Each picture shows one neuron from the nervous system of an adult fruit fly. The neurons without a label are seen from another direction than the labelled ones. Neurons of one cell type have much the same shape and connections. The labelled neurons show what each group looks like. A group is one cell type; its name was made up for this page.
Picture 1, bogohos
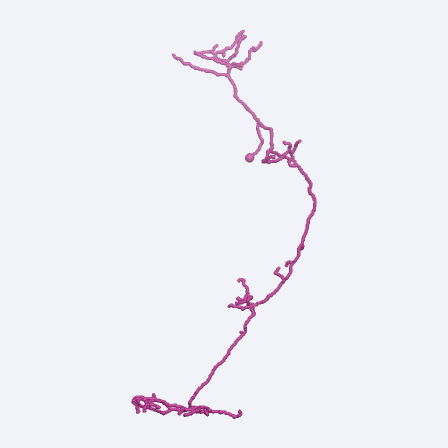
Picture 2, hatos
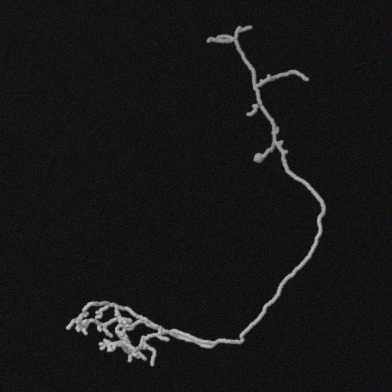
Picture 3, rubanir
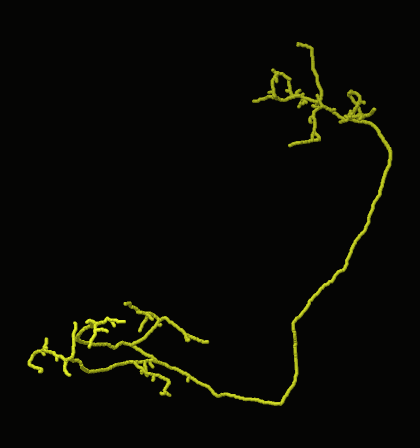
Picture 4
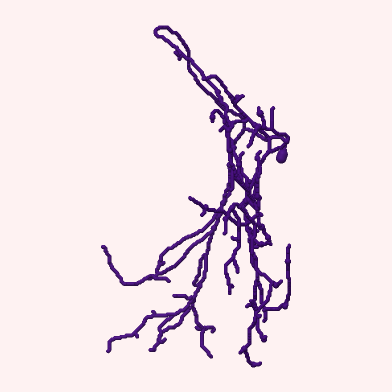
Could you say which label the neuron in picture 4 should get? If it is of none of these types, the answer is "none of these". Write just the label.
none of these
